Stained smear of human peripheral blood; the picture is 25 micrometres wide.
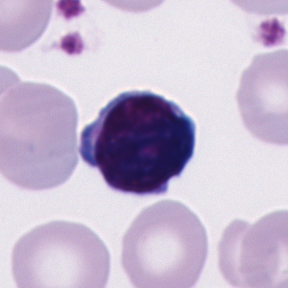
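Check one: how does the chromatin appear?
It is dark purple and coarsely clumped.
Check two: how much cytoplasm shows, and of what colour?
Only a thin deep blue rim around the nucleus, most visible on the left side of the cell.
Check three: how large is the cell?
About 10 micrometres across.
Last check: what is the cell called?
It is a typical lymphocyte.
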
